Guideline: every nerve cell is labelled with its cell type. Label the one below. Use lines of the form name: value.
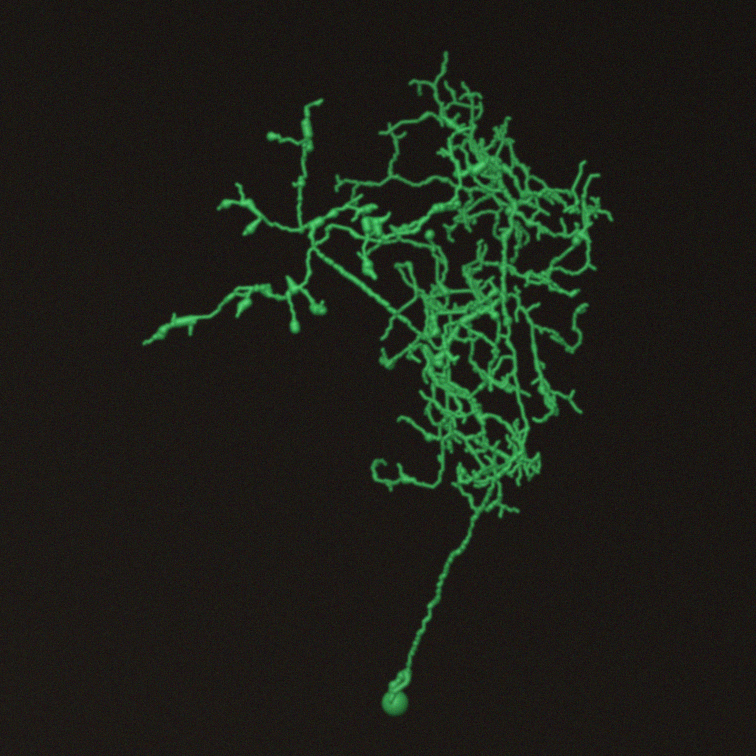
cell type: PVLP075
